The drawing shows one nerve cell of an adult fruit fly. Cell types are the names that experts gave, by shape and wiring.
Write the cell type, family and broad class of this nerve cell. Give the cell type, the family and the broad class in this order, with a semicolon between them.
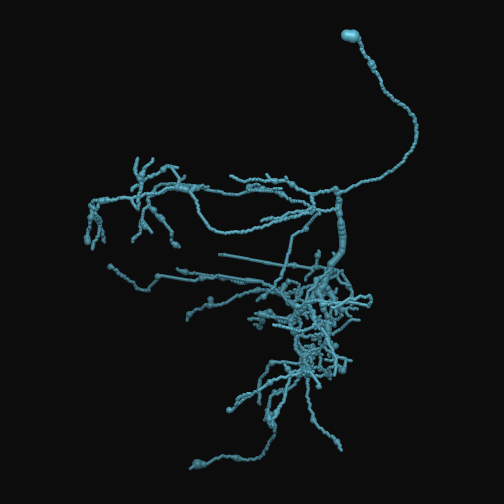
PVLP111; hemilineage VPNp&v1_posterior; central-brain intrinsic neuron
